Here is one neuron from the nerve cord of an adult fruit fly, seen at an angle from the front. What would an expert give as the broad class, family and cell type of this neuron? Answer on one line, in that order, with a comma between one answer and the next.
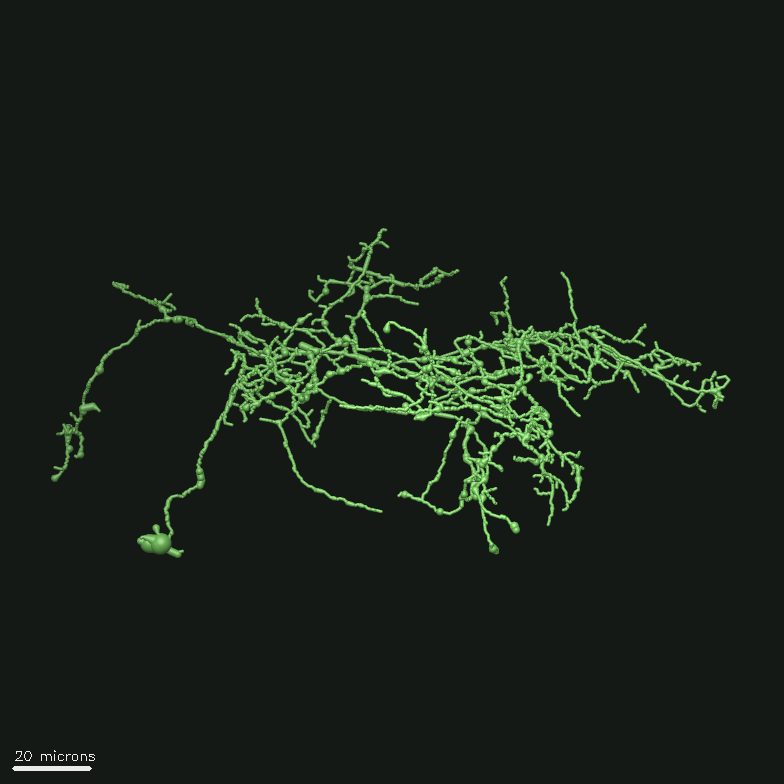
nerve-cord intrinsic neuron, hemilineage 12A, IN12A041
